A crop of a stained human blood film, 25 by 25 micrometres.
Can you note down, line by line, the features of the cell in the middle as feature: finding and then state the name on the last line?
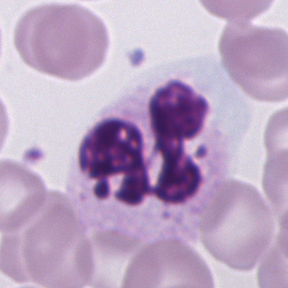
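Outline: roughly round and smooth; note the faint pale border
Nucleus: two large dark masses, side by side, left and right
Nucleoli: none to be seen
Granules: fine, small and violet, scattered through the cytoplasm
Name: segmented neutrophil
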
